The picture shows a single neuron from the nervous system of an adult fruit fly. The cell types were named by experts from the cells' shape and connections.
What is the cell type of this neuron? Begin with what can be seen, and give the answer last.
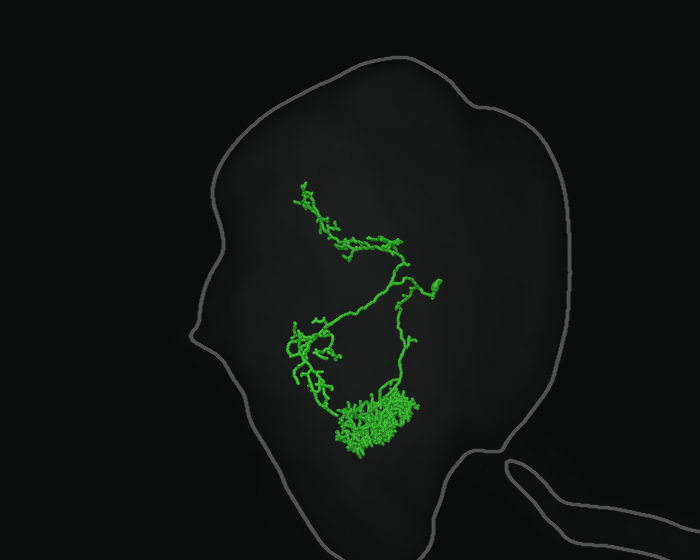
In this view it is taller than it is wide. It is a visual projection neuron. The cell type is LoVP88.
